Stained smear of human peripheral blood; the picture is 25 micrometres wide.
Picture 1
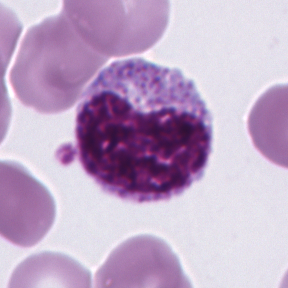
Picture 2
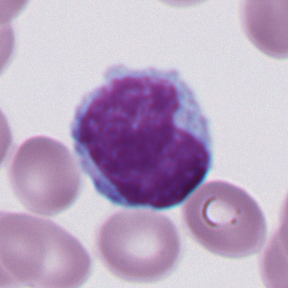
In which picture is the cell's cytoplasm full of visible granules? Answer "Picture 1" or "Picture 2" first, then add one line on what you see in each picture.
Picture 1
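In picture 1: The cytoplasm is sprinkled with many small purple granules.
In picture 2: No distinct granules can be seen in the cytoplasm.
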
